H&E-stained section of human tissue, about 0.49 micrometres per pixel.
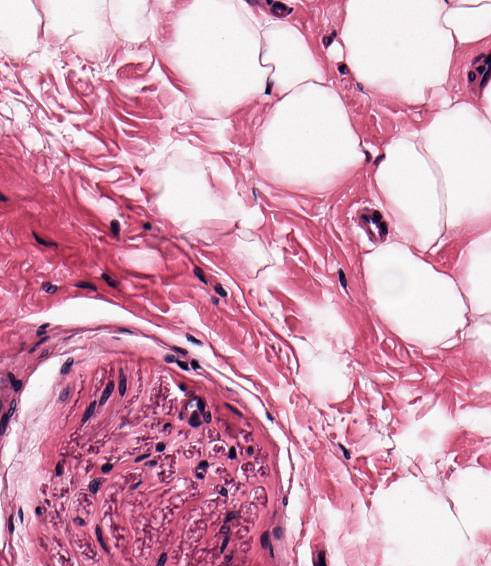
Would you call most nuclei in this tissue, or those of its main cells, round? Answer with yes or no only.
No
